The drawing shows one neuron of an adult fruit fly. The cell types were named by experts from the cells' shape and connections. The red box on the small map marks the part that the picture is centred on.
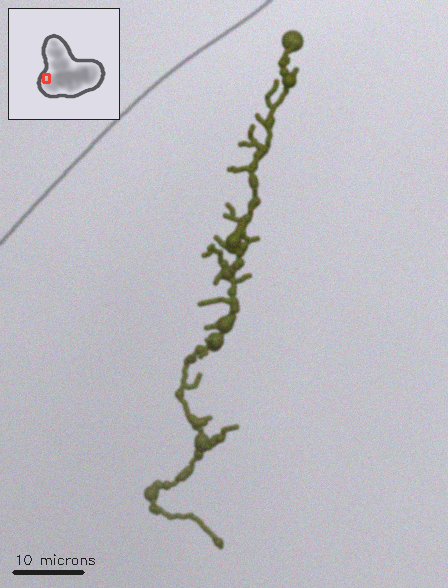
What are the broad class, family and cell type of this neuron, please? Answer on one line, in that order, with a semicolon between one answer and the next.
optic-lobe intrinsic neuron; Dm; Dm3c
